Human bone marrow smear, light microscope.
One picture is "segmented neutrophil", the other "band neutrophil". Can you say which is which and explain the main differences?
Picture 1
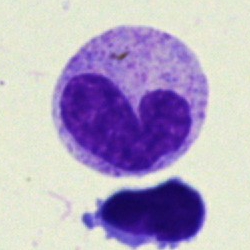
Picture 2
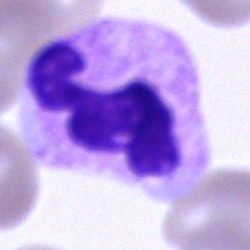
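The band neutrophil appears in picture 1 and the segmented neutrophil in picture 2. Picture 1 has a round, smooth outline; picture 2 is somewhat irregular, with gentle bulges rather than a smooth circle. In picture 1 the nucleus lies in the lower half of the cell, deeply indented from its upper side into a kidney or heart shape, with dark purple, moderately condensed chromatin. The cytoplasm is abundant and pale lilac, with a small brown speck over its upper part.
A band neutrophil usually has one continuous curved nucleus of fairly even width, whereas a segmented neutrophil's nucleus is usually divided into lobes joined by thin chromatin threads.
No nucleoli are visible in picture 2. Red cells lie around the edges of picture 2 without overlapping the cell.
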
